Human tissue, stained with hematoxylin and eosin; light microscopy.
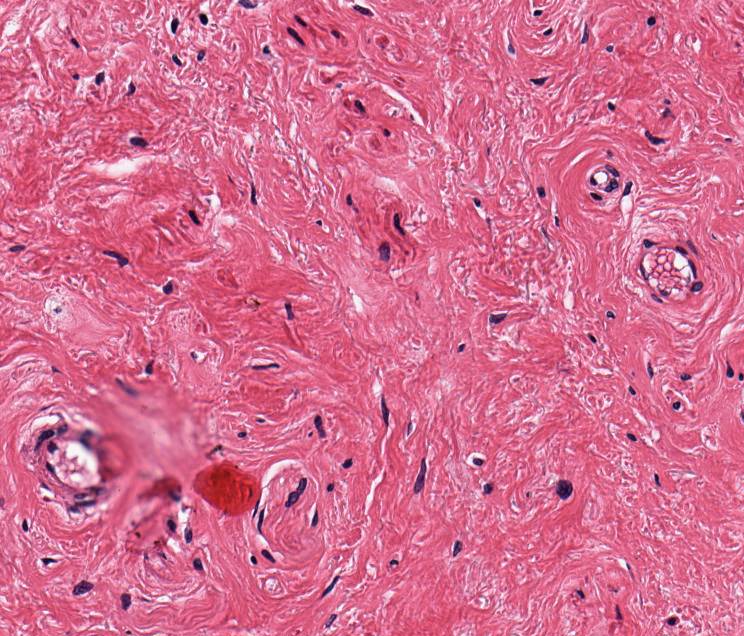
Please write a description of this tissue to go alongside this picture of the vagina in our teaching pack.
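It's all dense pink collagenous stroma, no epithelium anywhere. The collagen wraps in concentric whorls around small round structures, best at right and lower left. Cells are sparse, small dark spindle-shaped nuclei scattered singly. Lower left also has a single dense bright red rounded globule beside a whorl.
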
